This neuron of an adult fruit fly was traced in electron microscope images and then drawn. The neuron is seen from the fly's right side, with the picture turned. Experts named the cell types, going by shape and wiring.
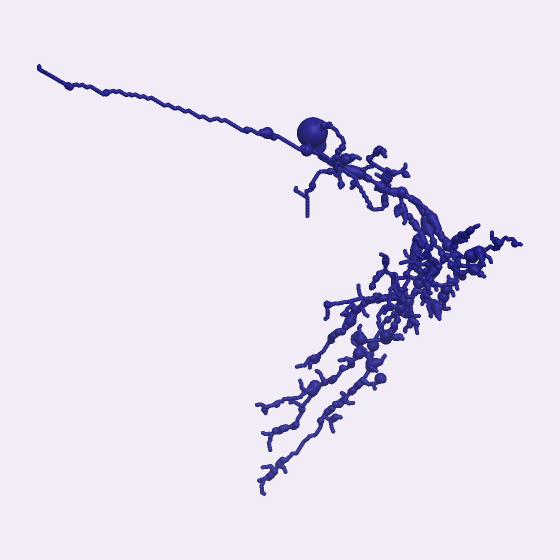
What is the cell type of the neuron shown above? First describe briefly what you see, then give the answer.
The picture shows dozens of branch ends. As drawn here it is about as wide as it is tall. This is an optic-lobe intrinsic neuron. Its cell type is Lawf1.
